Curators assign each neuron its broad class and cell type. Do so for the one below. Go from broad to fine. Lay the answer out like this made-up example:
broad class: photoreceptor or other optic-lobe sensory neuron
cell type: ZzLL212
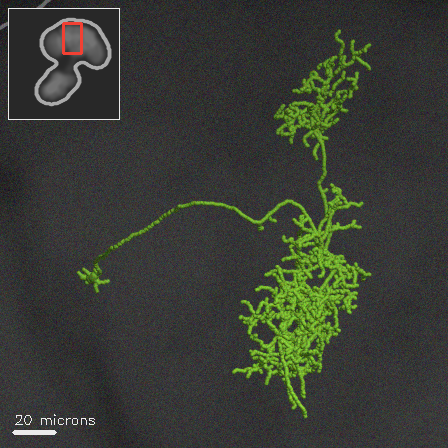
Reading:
broad class: central-brain intrinsic neuron
cell type: SMP554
